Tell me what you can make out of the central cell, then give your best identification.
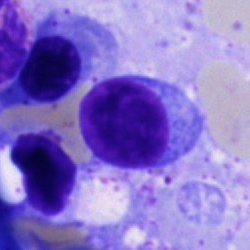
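Oval in shape, the cell has a smooth outline. Deeply stained and dense chromatin makes up the nucleus. Around that nucleus the cytoplasm forms a crescent, wider on the right side than elsewhere, and shows no coarse granules. Lymphocyte is the cell shown.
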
